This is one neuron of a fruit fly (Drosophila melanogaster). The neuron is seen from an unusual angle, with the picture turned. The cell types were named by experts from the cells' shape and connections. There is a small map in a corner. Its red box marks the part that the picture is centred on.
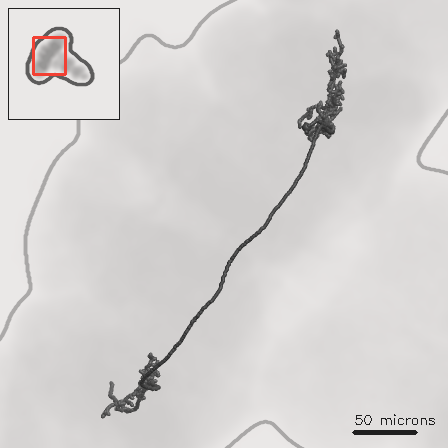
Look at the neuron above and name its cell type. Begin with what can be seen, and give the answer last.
By the scale bar it is about 300 microns tall in this view. In this view it is taller than it is wide. It is a central-brain intrinsic neuron. The cell type is PVLP008_a1.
